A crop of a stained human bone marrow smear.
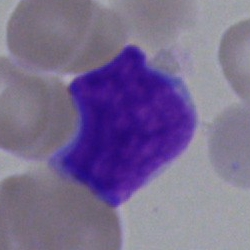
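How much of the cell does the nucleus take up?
Nearly all of it; the cytoplasm only shows as a very thin pale bluish rim at parts of the edge.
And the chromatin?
Dense and deep purple, with faint lighter mottling.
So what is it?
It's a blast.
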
